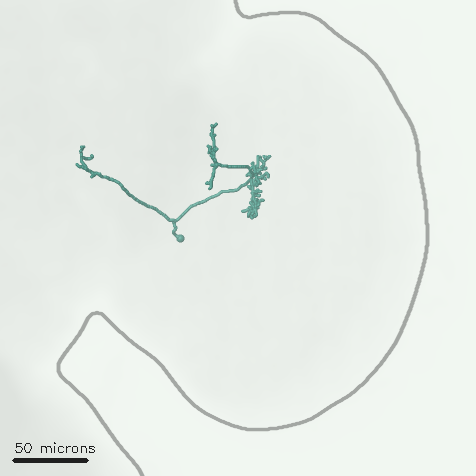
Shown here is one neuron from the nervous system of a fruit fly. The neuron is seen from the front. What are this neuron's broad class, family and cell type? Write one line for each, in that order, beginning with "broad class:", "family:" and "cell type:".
broad class: visual projection neuron
family: LLPC
cell type: LLPC2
